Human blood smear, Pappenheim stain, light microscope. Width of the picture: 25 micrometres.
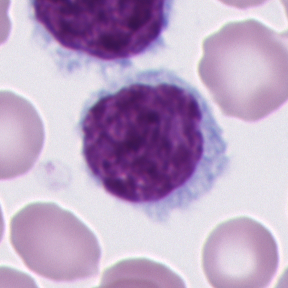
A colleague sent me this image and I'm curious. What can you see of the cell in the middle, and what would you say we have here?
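Let me start with the outer edge: it looks ragged rather than smooth. The nucleus is round in outline and about 11 micrometres across. Its chromatin is dark purple and coarsely clumped, with paler streaks between the clumps. Around it, the pale blue-grey cytoplasm forms a rim that is wider on the right side of the nucleus than on the left. So this is a hairy cell.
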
